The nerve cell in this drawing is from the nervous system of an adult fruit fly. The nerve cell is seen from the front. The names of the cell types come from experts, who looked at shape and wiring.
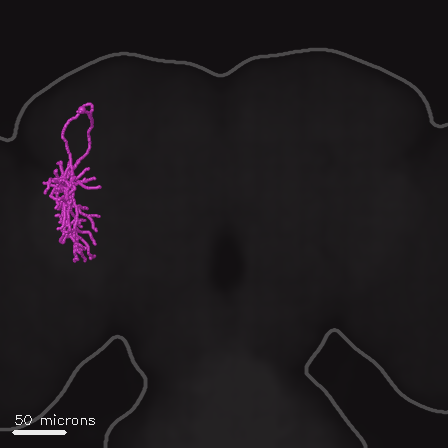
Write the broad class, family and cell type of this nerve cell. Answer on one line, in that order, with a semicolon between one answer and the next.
central-brain intrinsic neuron; hemilineage VLPd&p1_dorsal; AVLP055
